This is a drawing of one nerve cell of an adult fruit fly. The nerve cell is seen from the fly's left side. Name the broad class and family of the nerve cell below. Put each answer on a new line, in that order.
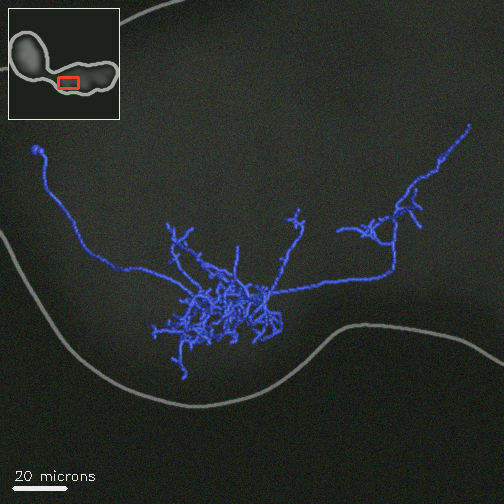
nerve-cord intrinsic neuron
hemilineage 09B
